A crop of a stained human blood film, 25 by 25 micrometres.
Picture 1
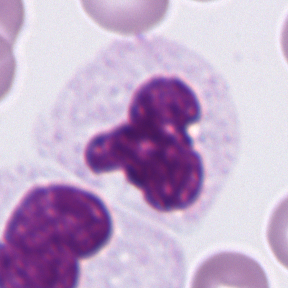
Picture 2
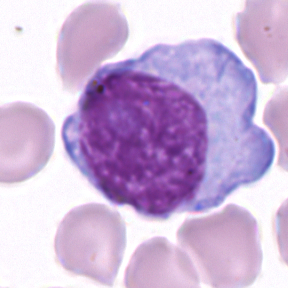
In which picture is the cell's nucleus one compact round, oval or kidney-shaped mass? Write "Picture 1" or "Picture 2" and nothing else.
Picture 2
